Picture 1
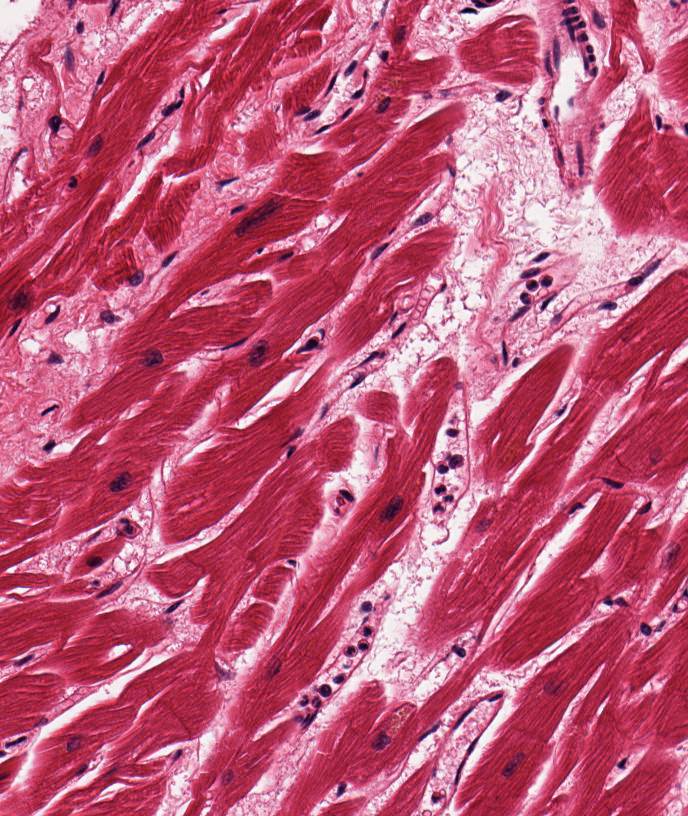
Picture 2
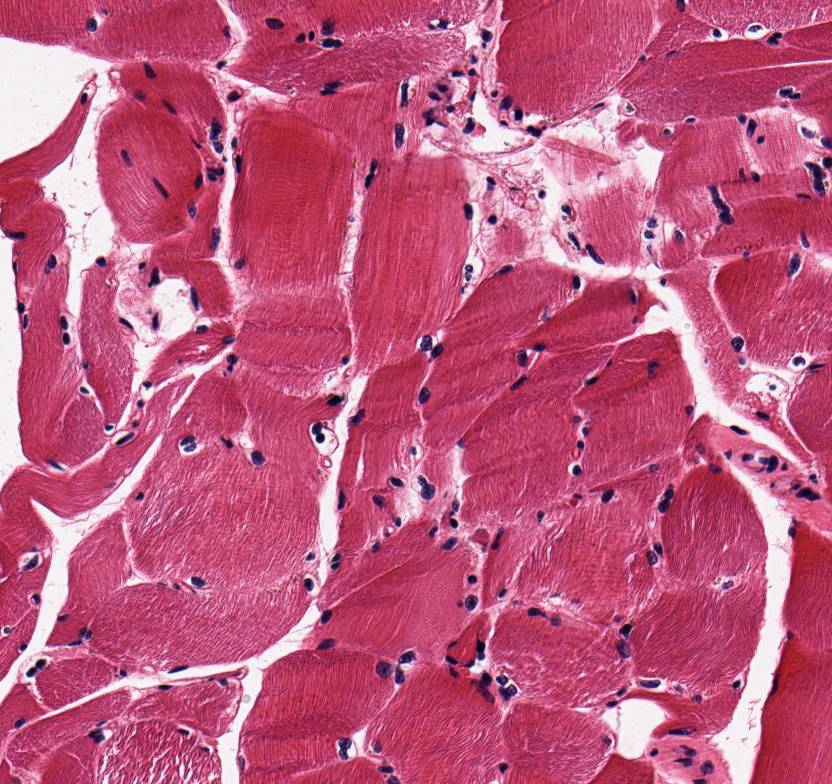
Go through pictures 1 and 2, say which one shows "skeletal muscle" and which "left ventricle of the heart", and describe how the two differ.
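In this pair, the left ventricle of the heart appears in picture 1 and skeletal muscle in picture 2. In the left ventricle the muscle fibres run diagonally from lower left to upper right, and many branch and join neighbouring fibres. Small, elongated, dark nuclei are scattered in the interstitium between the fibres, and no fat cells are present anywhere in the field. In the skeletal muscle, neighbouring groups of fibres run in different directions rather than all lying parallel. Its fibre nuclei are dark, flattened or elongated, and lie at the fibre edges rather than centrally; the cytoplasm is deep pink and evenly eosinophilic. Between the fibres there is only scant delicate connective tissue containing scattered small dark nuclei.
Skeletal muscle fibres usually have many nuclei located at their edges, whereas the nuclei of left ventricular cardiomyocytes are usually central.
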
